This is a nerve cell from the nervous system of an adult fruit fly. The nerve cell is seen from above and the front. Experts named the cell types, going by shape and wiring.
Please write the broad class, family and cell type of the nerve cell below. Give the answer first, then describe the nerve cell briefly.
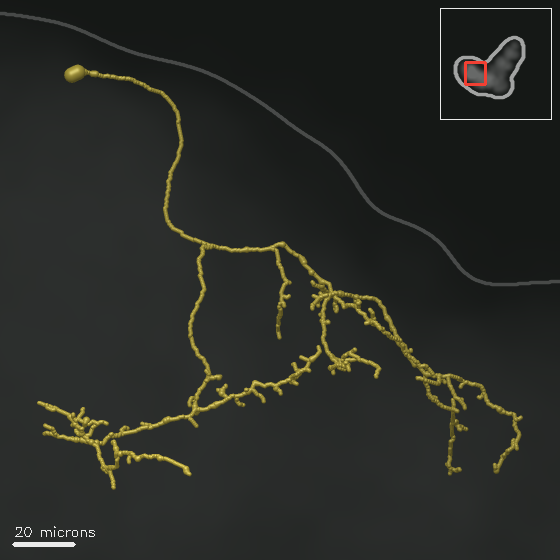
This is a central-brain intrinsic neuron. Its family is hemilineage SLPad1_posterior. The cell type is SIP033. The cell body can be seen at the upper left of the picture. From left to right in the picture it spans about 160 microns. The picture shows dozens of branch ends.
